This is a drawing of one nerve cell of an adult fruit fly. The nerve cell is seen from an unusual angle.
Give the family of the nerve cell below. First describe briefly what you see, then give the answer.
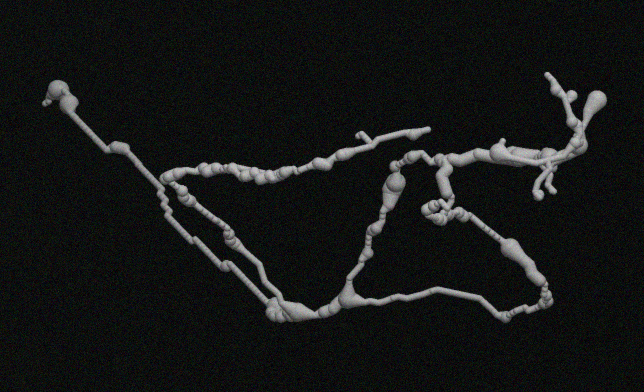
The drawing shows no cell body. It has a dozen or fewer branch ends. Its broad class is sensory neuron entering the nerve cord. The name of its family is class mechanosensory tactile.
